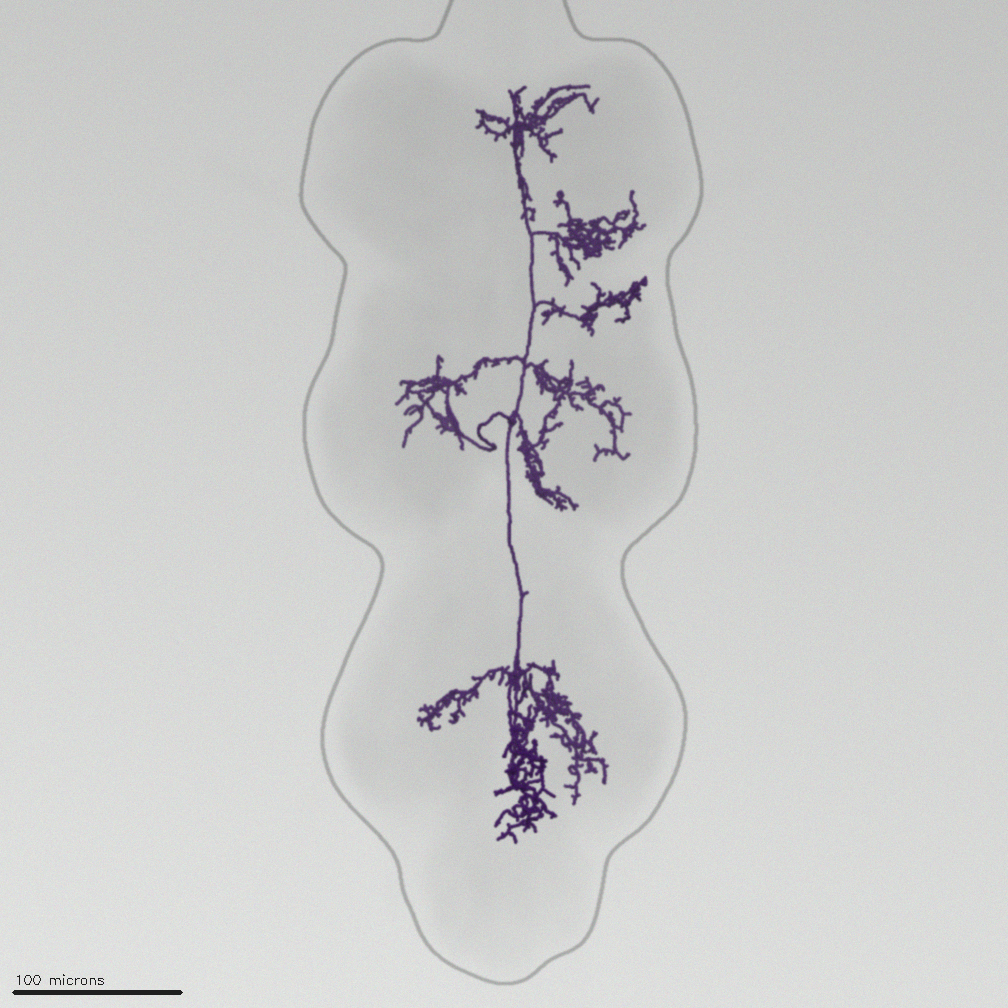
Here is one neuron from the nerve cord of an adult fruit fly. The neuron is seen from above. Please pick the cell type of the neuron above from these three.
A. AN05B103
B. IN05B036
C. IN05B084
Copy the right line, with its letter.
B. IN05B036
